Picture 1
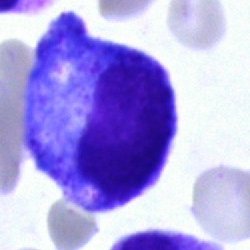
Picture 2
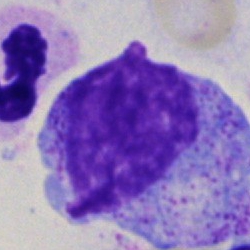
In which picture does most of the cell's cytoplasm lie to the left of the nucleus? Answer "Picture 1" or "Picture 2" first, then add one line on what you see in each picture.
Picture 1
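In picture 1: The nucleus sits off-centre, pushed toward the right side of the cell.
In picture 2: The pale blue-grey cytoplasm is widest on the right side of the cell.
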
